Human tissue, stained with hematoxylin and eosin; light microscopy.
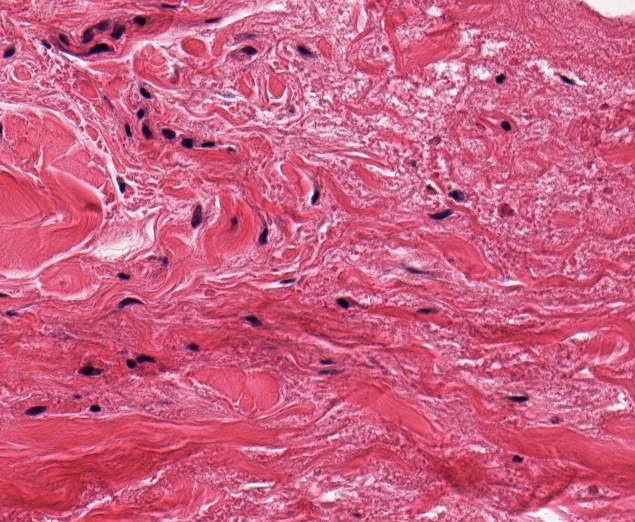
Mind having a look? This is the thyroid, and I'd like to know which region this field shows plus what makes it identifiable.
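Dense connective tissue is the part shown: fibrous throughout, with no epithelium. The thickest, most solidly pink collagen bundles lie along the lower part and the left side.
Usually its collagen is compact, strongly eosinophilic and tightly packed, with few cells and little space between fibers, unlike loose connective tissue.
Nuclei are sparse and widely spaced among the collagen. The upper right is looser and paler, with finely fibrillary, slightly vacuolated stroma between thinner fibres.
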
